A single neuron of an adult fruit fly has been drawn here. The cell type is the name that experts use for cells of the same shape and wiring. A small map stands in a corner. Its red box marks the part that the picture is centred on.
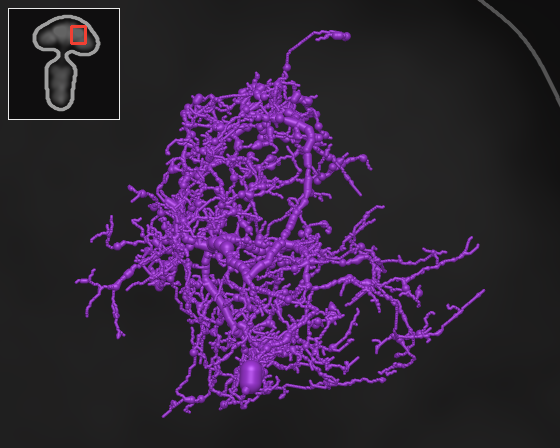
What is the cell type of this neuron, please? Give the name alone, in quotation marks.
"AVLP340"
